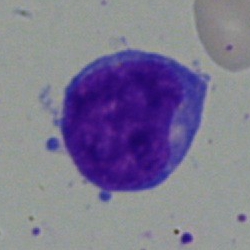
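Blast, central cell. Nucleus fills most of the cell; chromatin finely mottled, lighter patches among darker areas. Cytoplasmic rim widest on the right, with a paler zone there beside the nucleus.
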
